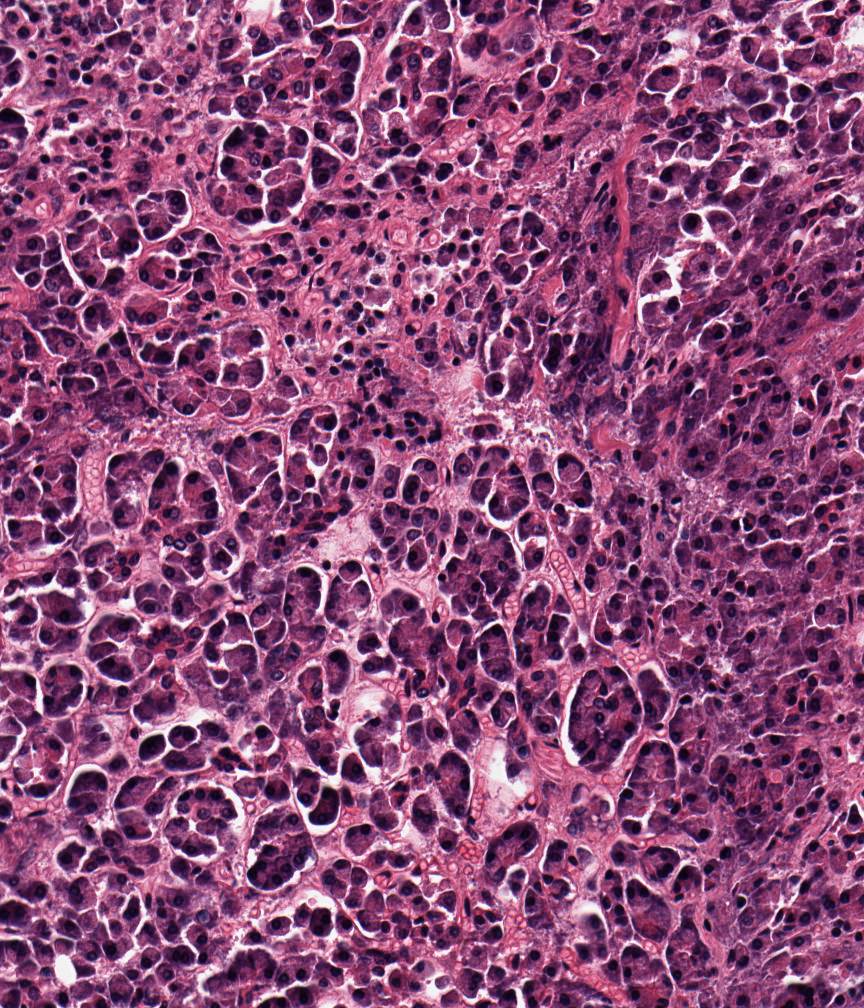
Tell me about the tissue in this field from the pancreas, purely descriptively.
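You'll see nests of cells split up by thin, delicate strands of pink stroma. Their nuclei are mostly round and darkly stained, though size varies somewhat from cell to cell. There's a moderate amount of purplish-pink cytoplasm, and no fat cells anywhere in the field.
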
